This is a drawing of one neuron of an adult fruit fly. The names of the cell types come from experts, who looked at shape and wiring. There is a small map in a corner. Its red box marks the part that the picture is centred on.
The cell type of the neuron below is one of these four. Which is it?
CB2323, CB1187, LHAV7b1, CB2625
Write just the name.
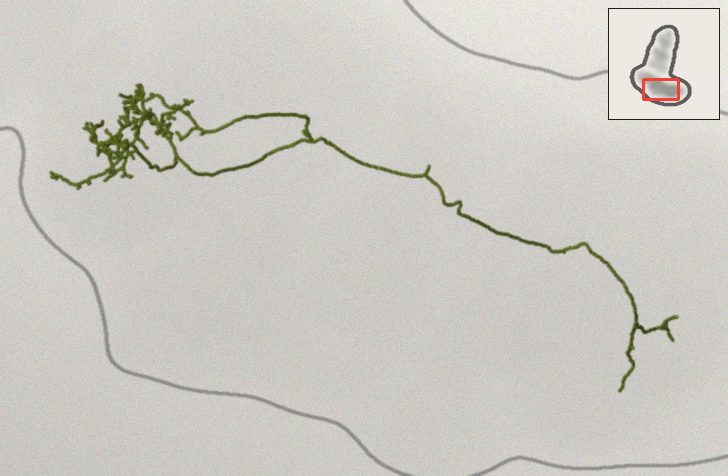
CB1187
